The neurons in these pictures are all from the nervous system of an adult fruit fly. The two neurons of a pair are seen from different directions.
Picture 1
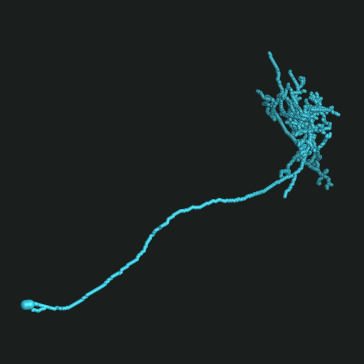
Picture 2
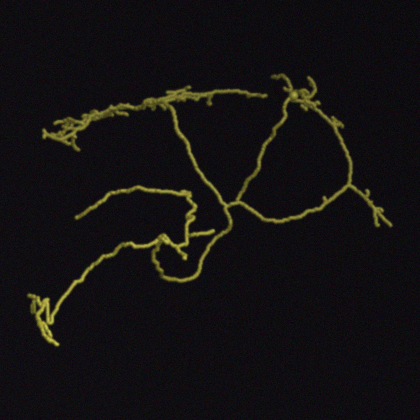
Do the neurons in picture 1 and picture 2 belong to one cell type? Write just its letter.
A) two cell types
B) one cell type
A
